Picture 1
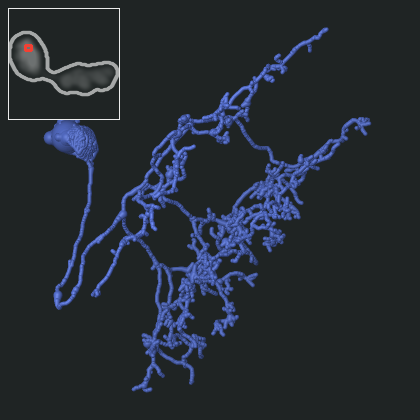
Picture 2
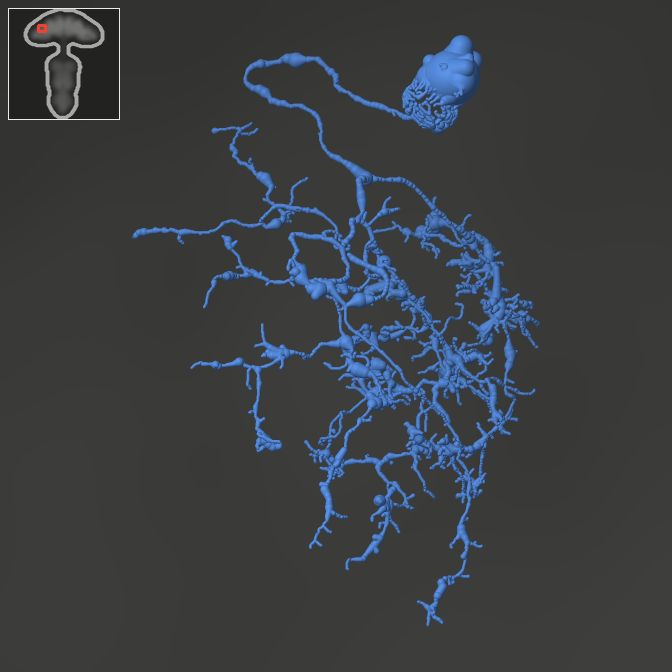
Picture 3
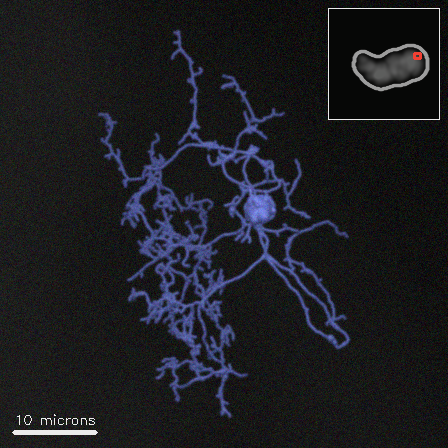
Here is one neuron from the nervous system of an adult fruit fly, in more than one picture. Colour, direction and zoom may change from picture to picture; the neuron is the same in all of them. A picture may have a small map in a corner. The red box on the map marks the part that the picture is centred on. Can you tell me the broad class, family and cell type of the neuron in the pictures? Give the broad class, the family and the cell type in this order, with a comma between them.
optic-lobe intrinsic neuron, Dm, Dm10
